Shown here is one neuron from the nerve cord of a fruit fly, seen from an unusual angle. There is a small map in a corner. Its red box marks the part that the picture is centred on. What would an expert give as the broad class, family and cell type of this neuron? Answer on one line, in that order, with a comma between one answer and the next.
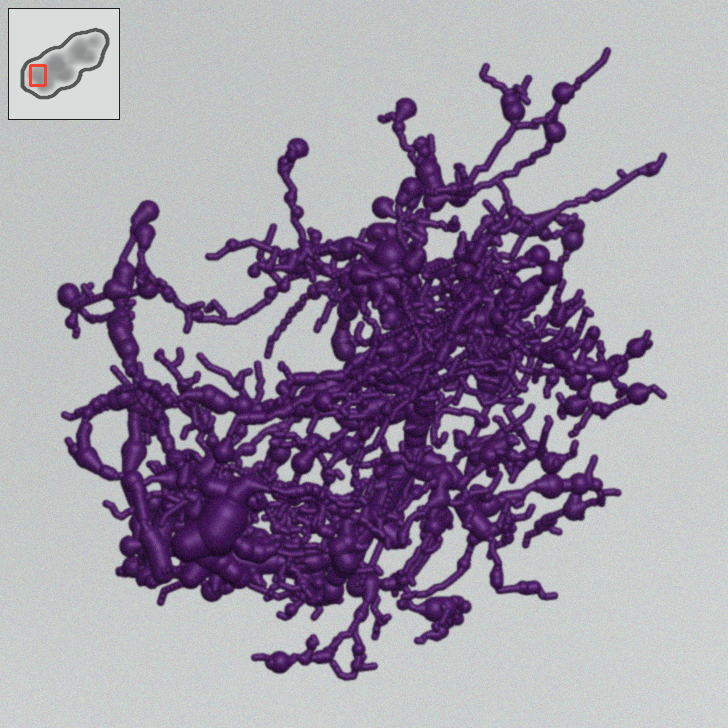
nerve-cord intrinsic neuron, hemilineage 01B, IN01B008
